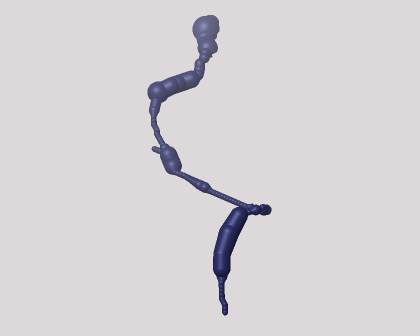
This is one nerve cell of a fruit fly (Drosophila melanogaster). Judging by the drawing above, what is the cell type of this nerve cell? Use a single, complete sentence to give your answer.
The nerve cell is categorized under cell type R8y.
